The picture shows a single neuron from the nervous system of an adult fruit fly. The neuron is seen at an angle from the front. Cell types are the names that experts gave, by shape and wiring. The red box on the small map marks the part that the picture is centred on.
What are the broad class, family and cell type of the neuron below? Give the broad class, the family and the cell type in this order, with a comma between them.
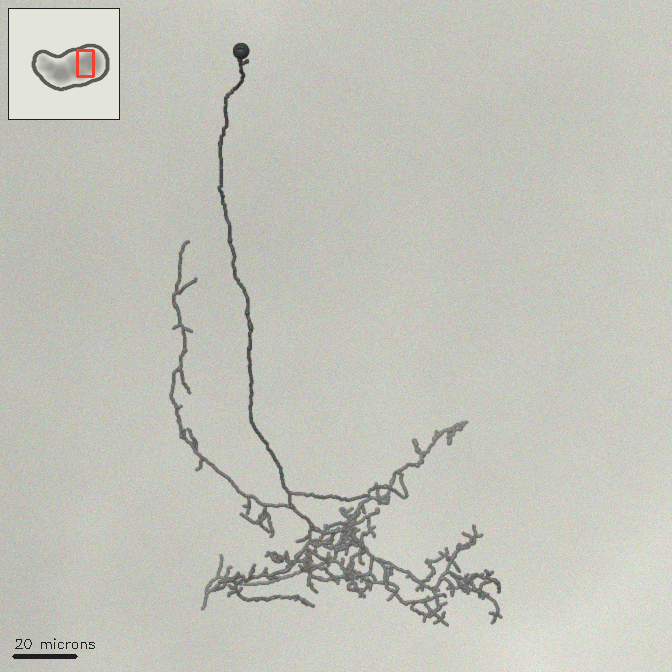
central-brain intrinsic neuron, hemilineage DM1_antero_ventral, WED099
